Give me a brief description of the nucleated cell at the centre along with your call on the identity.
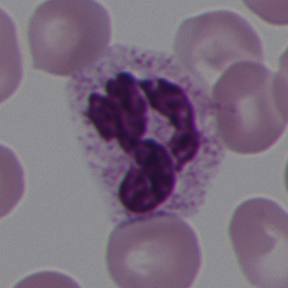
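Its outline is roughly rounded, though somewhat irregular, with a slightly ragged edge. I notice the nuclear lobes lying in a rough ring around a central gap, and I can't see any nucleoli. Many fine, small violet-pink granules are scattered all through the cytoplasm. So this is a segmented neutrophil.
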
